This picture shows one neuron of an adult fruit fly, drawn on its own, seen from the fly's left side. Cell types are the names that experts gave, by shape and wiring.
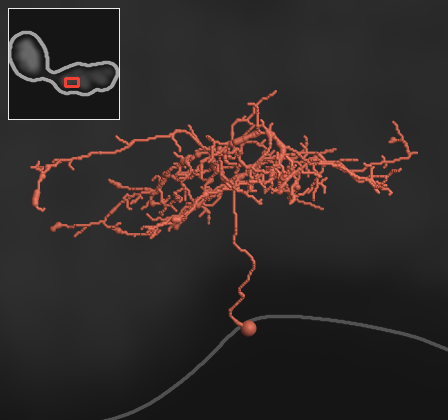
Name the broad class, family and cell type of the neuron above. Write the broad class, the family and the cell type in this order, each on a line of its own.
nerve-cord intrinsic neuron
hemilineage 00A
IN00A061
